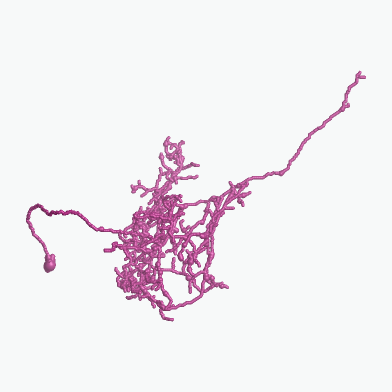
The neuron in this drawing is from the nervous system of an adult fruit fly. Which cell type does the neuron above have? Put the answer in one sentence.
The cell type is LHPV2a1_c.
